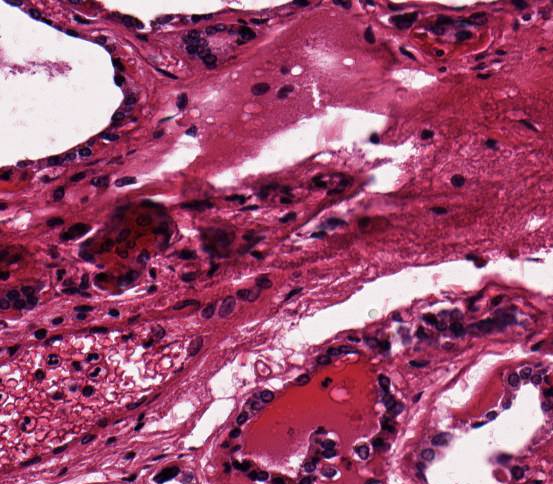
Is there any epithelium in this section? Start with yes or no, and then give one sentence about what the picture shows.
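Yes. In the lower right, small gland-like spaces are lined by a single layer of cuboidal cells with round dark nuclei.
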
